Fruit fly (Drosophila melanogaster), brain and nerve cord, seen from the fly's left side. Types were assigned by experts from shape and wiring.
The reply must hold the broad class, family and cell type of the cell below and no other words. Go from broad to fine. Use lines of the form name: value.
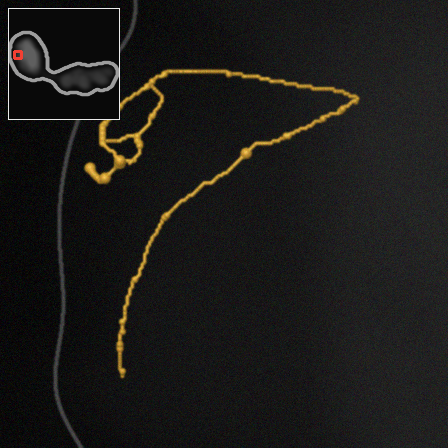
broad class: sensory neuron entering the brain
family: class olfactory
cell type: ORN_DA2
